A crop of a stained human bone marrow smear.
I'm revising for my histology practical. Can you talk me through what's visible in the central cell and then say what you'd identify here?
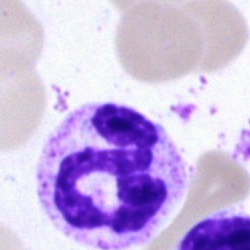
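Notice first that the outline is roughly round and smooth. Now follow the nucleus: it is a thick curved band, folded into a loop around a pale central space. Its chromatin is dark purple and coarsely clumped. In the cytoplasm you can see many fine lilac granules. This is a segmented neutrophil.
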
